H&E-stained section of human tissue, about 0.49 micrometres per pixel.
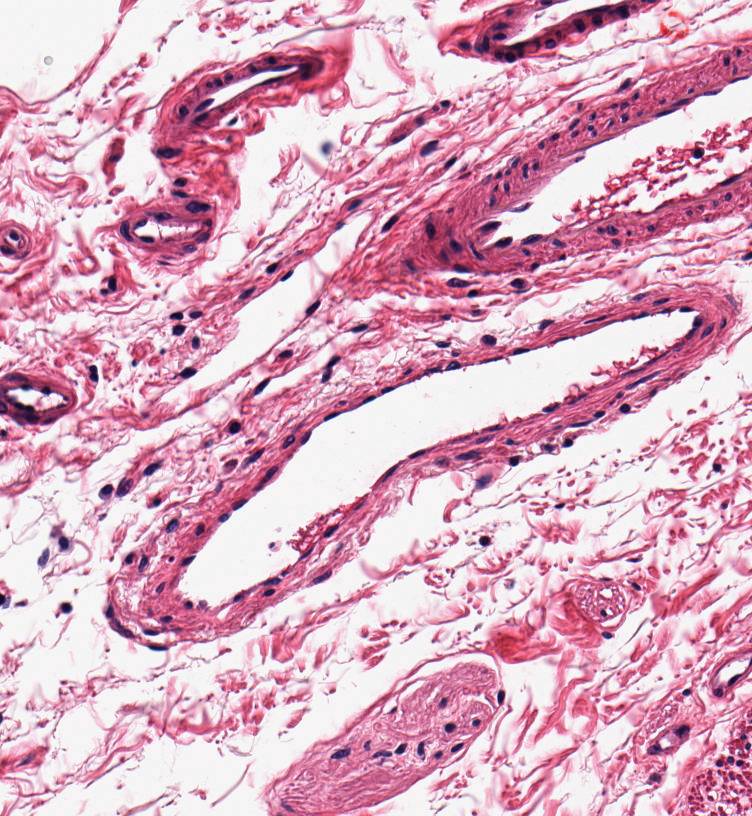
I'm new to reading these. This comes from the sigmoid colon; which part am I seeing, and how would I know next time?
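Shown is loose connective tissue. Between the vessels the stroma is loose: wispy pink collagen fibres lie apart across wide clear spaces.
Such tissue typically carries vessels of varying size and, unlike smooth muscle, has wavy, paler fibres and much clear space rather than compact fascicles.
A long thin-walled vessel crosses the centre diagonally; small thick-walled ones lie at upper left.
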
